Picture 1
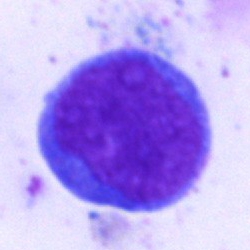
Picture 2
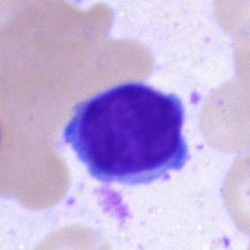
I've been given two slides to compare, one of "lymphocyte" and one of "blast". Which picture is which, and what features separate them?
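Which is which: picture 1 is the blast, and picture 2 is the lymphocyte. Outline: the blast is round and smooth, while the lymphocyte is roughly round with small blunt bulges at the edge. Chromatin: the blast's is finely stippled without coarse dark clumps, while the lymphocyte's is stained a dense dark purple.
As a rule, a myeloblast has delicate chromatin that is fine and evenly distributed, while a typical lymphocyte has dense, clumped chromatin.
Cytoplasm: both cells have only a thin, deep blue rim, and in the blast it is widest at the lower left. Granules: none are visible in either cell. Vacuoles: none are seen in the blast.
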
